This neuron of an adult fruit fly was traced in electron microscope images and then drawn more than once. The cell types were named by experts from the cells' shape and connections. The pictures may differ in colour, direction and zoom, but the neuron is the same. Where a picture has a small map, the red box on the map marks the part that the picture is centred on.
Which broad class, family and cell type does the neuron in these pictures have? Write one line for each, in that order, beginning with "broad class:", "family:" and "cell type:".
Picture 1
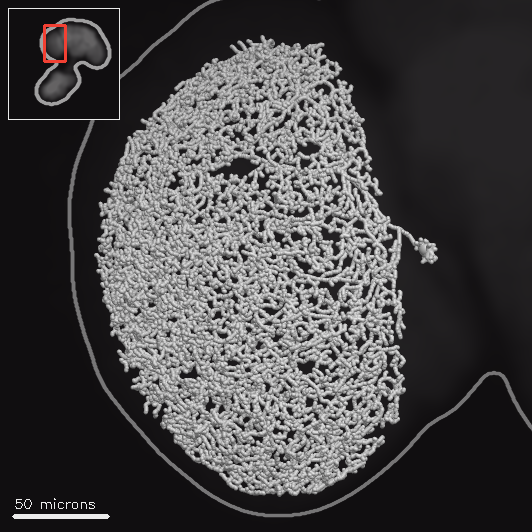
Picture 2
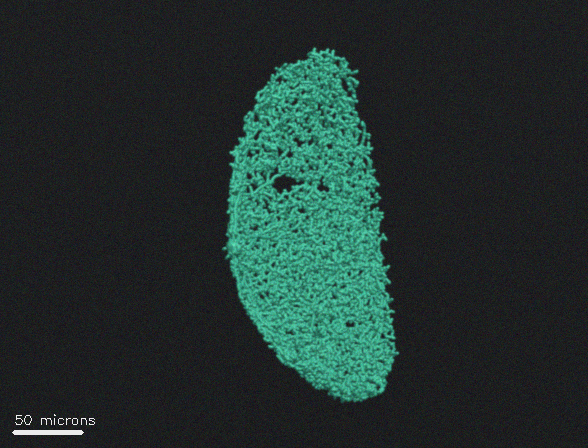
broad class: optic-lobe intrinsic neuron
family: Cm
cell type: Cm31b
